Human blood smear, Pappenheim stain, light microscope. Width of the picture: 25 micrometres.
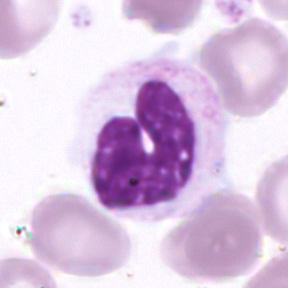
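Band neutrophil in a stained smear of human peripheral blood, the nucleated cell at the centre. First, the nucleus: one continuous mass, not divided into separate lobes, about 12 by 9 micrometres. Second, its shape: a deep, narrow notch cuts into it from the top. Third, the chromatin: dark purple and coarsely clumped, with small paler patches. Last, the cytoplasm: fine, faint pink-lilac granules scattered throughout.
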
